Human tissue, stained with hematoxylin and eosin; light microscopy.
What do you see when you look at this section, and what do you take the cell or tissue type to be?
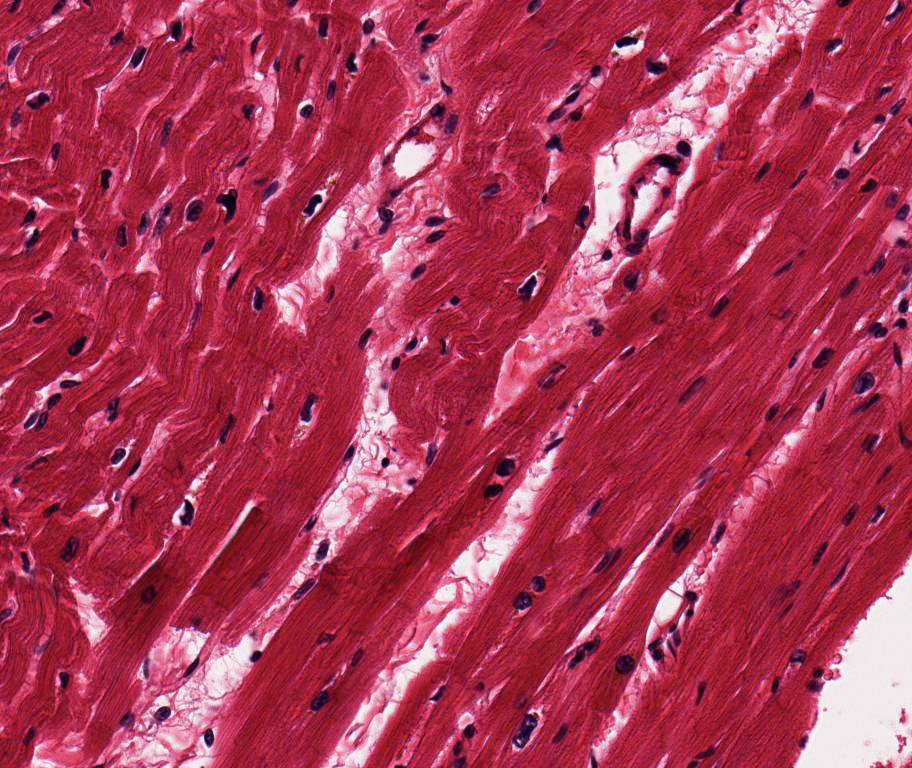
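These muscle fibres branch and join their neighbours. Each fibre contains oval nuclei placed centrally. The cytoplasm stains deep pink-red and shows fine lengthwise fibrillar lines. At the ends of some muscle nuclei, the cytoplasm has a pale clear zone. This is the left ventricle of the heart.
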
